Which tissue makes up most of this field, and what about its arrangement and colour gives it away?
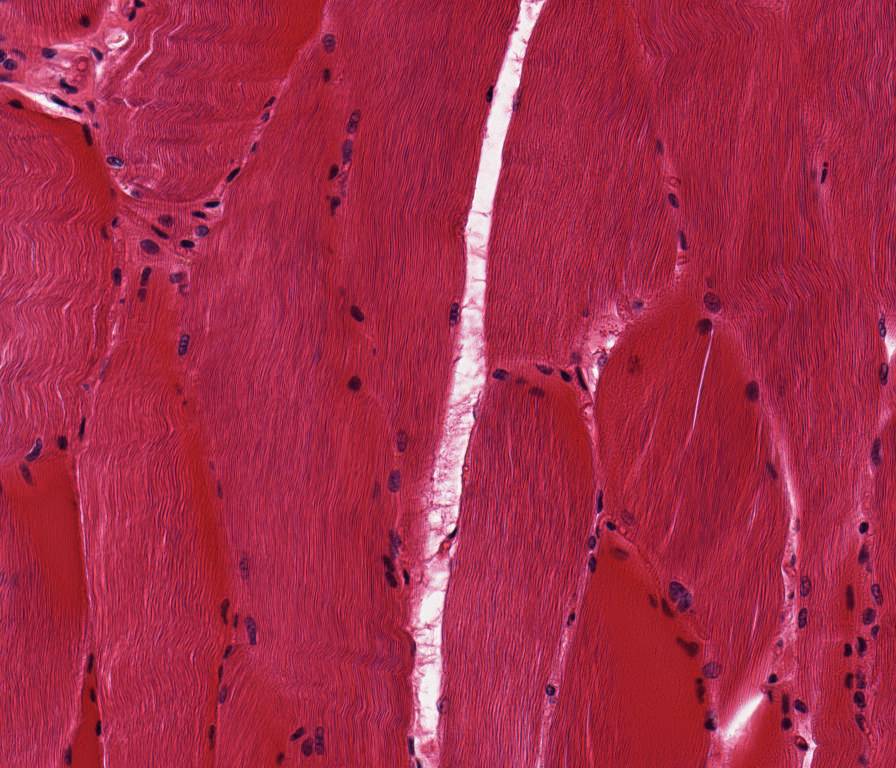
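Skeletal muscle, and here is why I think so. Broad, long fibres fill the field side by side, running roughly top to bottom. Their deep red cytoplasm carries fine, slightly wavy lines along each fibre's length. The nuclei, small, oval to elongated and dark purple, sit at the fibre edges rather than in the centres.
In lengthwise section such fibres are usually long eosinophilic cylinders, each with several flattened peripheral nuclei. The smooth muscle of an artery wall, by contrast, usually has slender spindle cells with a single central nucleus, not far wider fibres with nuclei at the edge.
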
